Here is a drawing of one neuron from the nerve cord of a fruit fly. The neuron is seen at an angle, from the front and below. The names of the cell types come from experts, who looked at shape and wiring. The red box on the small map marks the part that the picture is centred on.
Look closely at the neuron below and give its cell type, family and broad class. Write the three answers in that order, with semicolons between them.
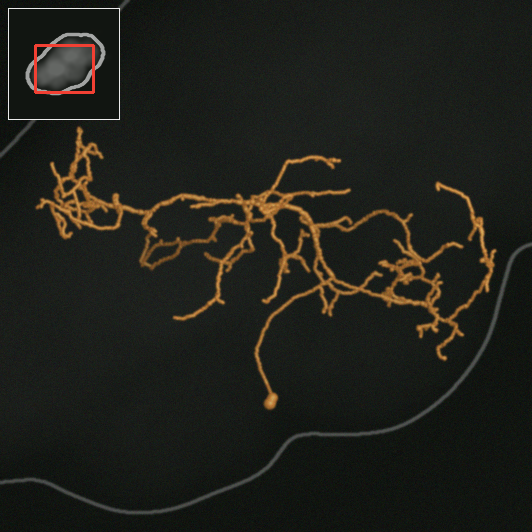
IN04B030; hemilineage 04B; nerve-cord intrinsic neuron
